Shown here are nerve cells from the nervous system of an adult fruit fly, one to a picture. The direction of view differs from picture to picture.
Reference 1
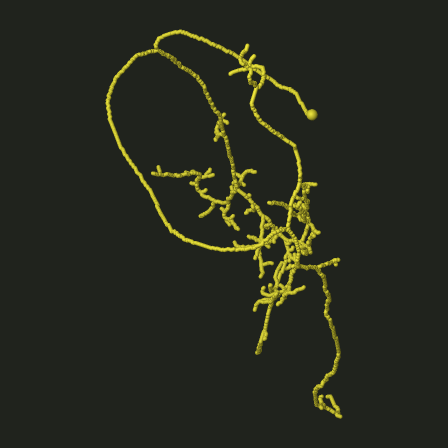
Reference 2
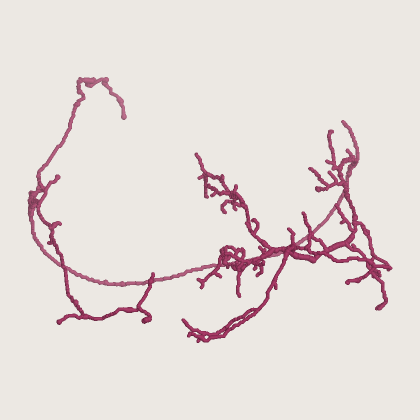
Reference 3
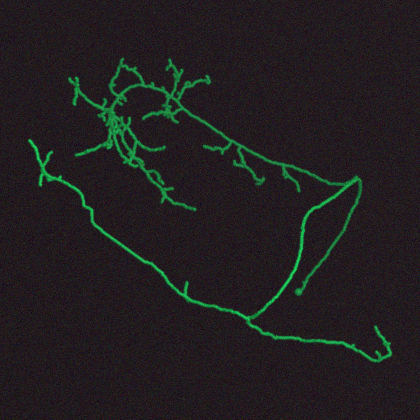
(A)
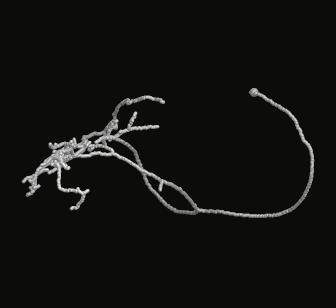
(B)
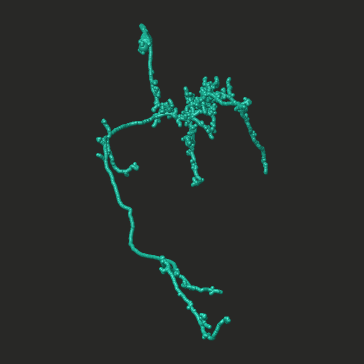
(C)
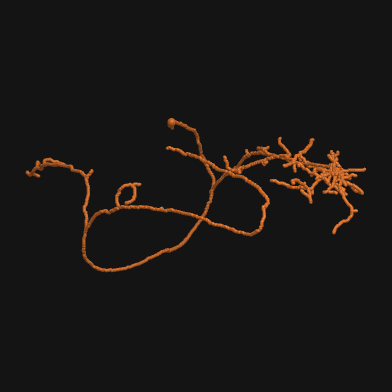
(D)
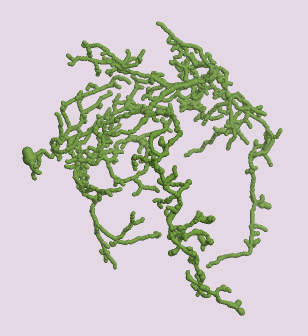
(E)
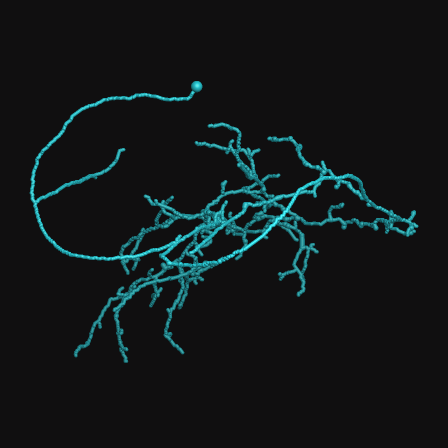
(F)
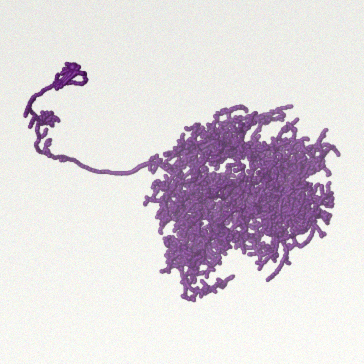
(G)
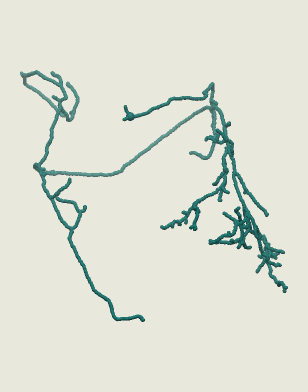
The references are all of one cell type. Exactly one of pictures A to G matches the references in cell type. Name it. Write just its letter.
C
